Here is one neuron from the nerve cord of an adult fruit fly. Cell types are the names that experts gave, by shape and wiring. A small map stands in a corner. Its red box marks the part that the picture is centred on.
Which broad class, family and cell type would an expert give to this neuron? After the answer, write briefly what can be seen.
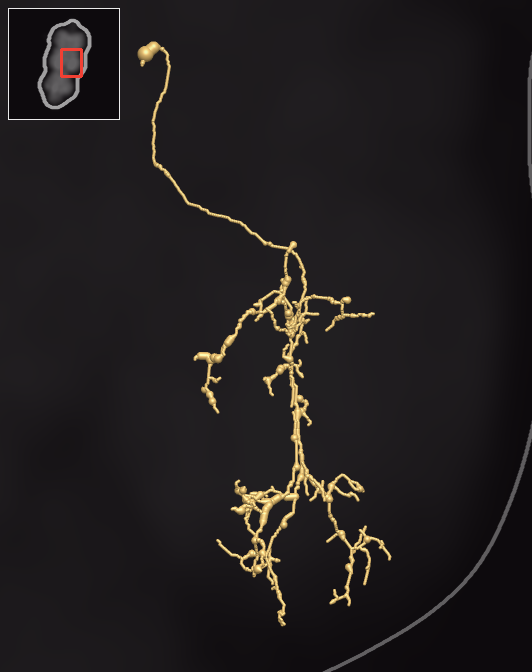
It is a nerve-cord intrinsic neuron. The family is hemilineage 14A. The cell type is IN14A077. The picture shows dozens of branch ends. In this view it is taller than it is wide.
